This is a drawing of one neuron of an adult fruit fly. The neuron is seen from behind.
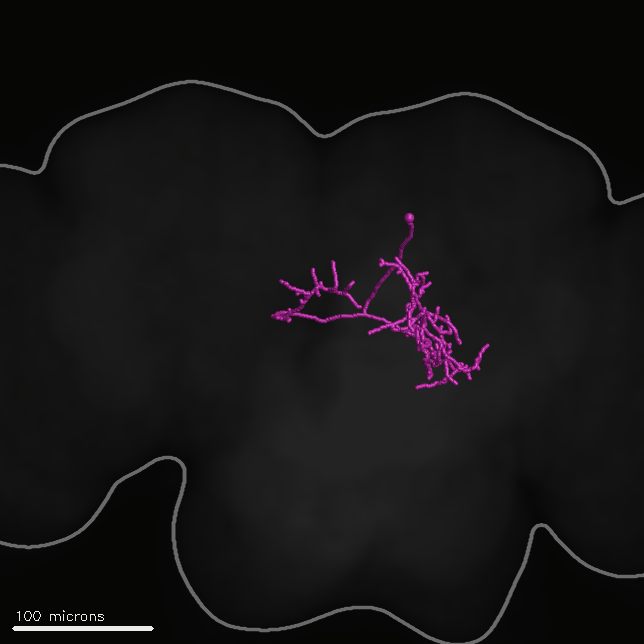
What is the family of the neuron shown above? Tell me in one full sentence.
By family, this neuron is grouped as hemilineage VLPp2.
